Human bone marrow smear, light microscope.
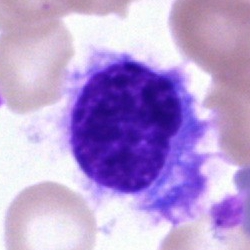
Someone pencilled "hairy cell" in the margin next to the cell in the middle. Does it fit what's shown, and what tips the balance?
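Yes, hairy cell holds up here. The border is irregular and ragged, with many small projections, and that speaks for hairy cell.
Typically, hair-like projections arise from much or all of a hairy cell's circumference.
No distinct nucleolus shows, which would suit hairy cell and lymphocyte alike.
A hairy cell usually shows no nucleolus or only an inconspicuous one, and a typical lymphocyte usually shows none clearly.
I also note dark purple, coarsely clumped chromatin with paler patches between the clumps.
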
